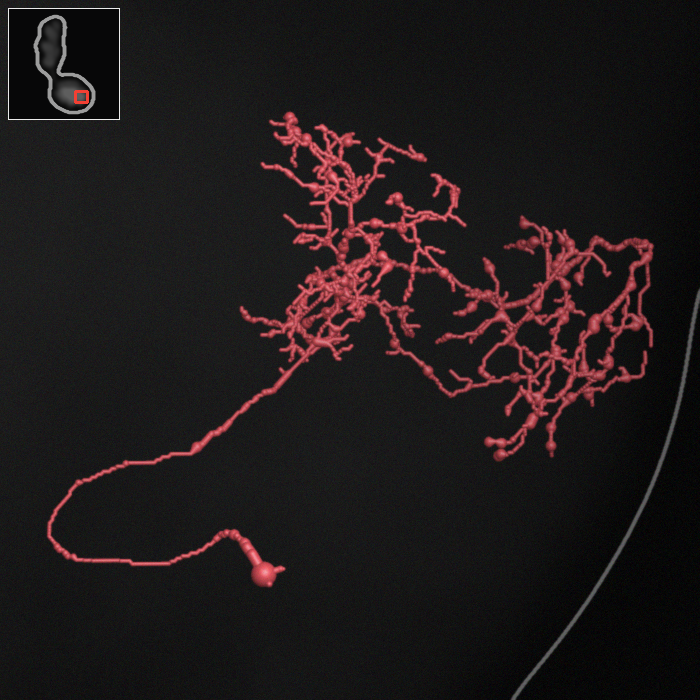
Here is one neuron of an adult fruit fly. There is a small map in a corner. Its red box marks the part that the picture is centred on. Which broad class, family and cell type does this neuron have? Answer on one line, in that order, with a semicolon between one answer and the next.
central-brain intrinsic neuron; hemilineage SIPa1_ventral; LHAV6a8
